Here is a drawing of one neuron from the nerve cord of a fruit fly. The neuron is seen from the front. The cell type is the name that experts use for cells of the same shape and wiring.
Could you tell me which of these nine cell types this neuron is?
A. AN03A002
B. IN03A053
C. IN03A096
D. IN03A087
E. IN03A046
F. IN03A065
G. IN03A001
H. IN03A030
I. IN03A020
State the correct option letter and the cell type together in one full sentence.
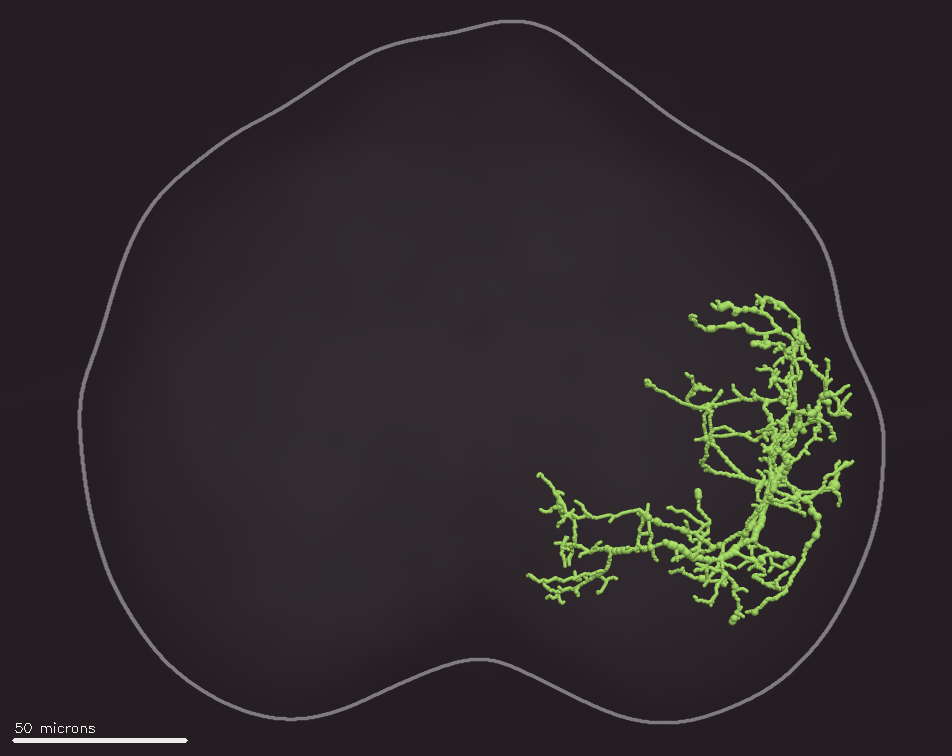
By cell type, the neuron is classed as IN03A046, which is option E.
